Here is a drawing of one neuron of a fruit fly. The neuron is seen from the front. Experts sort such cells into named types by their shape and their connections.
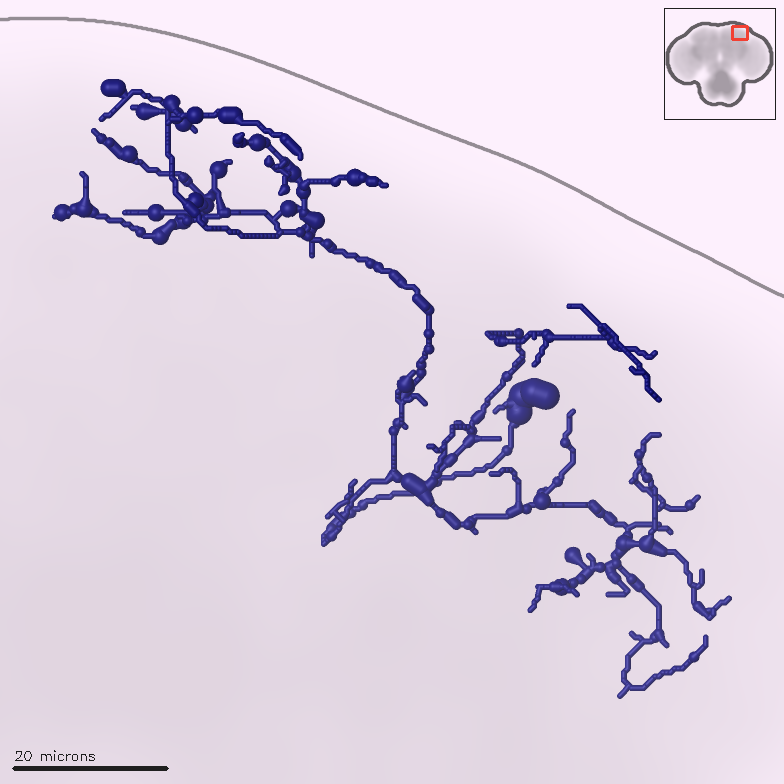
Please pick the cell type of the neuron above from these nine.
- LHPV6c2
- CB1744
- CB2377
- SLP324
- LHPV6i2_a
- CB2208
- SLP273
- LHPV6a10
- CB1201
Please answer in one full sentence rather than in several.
With respect to cell type, this neuron is CB1201.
